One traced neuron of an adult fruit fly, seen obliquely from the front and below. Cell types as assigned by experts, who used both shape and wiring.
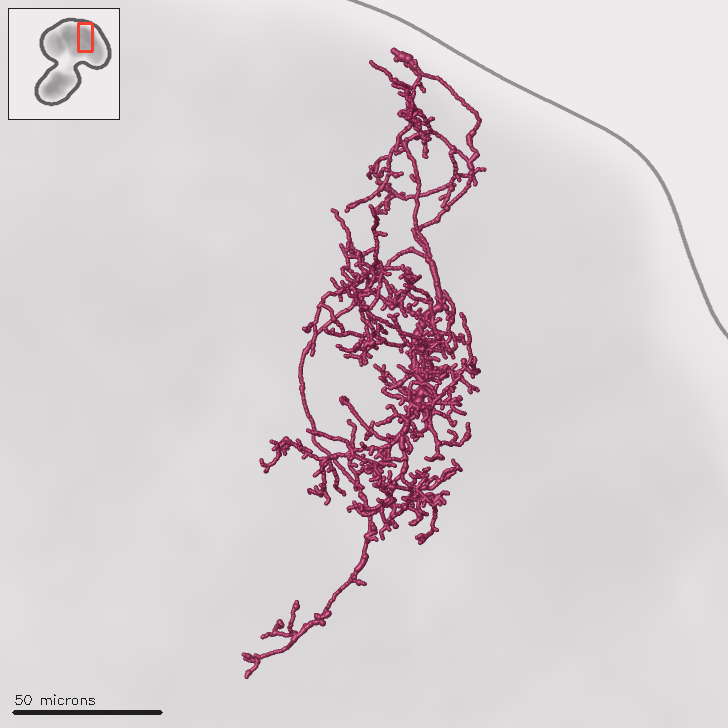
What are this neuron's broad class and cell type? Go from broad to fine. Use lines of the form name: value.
broad class: central-brain intrinsic neuron
cell type: LAL011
